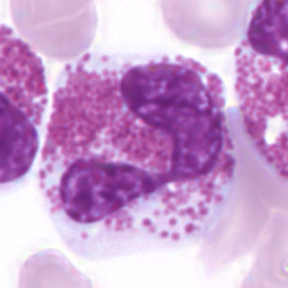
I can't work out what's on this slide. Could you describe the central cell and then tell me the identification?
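Two lobes make up the nucleus, one in the upper right of the cell and the other in the lower left. No nucleoli are visible. Parts of other cells packed with similar reddish granules appear at the left and right edges. The cell is an eosinophil.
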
